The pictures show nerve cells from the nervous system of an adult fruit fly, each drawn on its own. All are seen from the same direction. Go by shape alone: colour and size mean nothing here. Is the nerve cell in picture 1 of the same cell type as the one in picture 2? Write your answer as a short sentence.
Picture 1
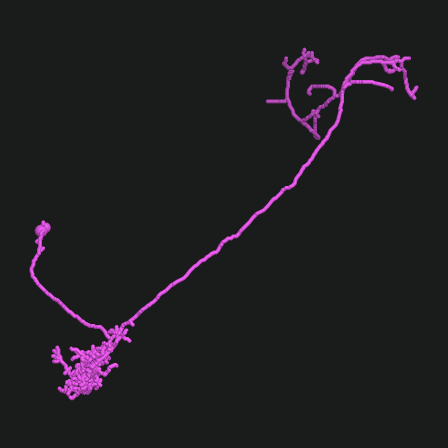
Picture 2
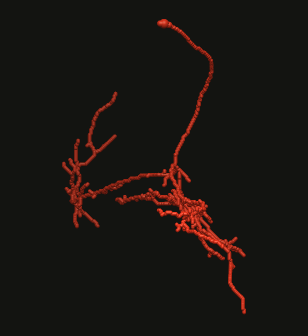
They are of different cell types.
